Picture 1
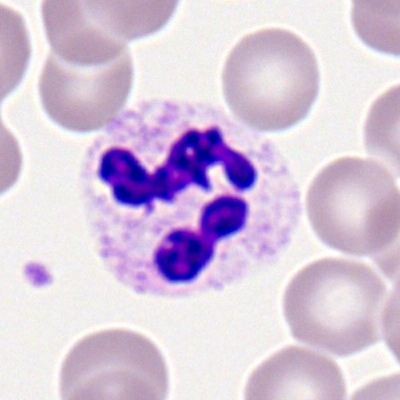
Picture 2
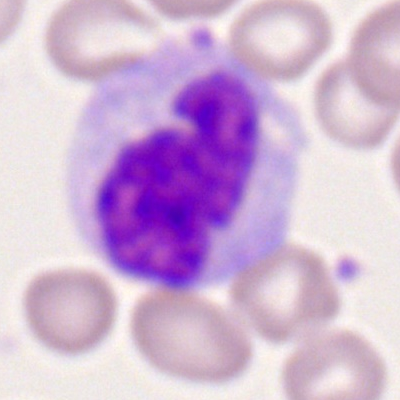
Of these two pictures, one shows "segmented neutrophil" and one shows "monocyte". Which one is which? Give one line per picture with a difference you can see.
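Picture 1 shows a segmented neutrophil: Fine lilac granules are scattered evenly through the cytoplasm.
Picture 2 shows a monocyte: No distinct granules can be seen in the cytoplasm.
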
